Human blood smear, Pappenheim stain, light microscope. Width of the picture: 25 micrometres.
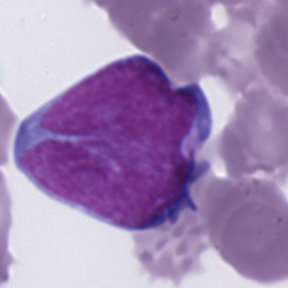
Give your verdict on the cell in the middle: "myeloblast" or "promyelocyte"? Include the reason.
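Myeloblast. Cell about 17 micrometres across; nucleus about 16 micrometres across, filling about 80% of the cell's area. Cleft runs into nucleus from left edge, partly dividing it into upper and lower lobes. Chromatin fine and evenly spread, no coarse dark clumps. Cytoplasm a thin blue rim around nucleus. Small ragged projections at lower right edge of cell.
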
